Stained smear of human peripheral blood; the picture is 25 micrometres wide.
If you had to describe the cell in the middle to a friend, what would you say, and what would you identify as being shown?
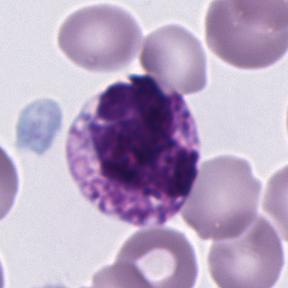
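Look first at the nucleus: it lies toward the upper and right part of the cell, with dark purple, densely clumped chromatin. The cytoplasm is pale pinkish-lilac, and coarse dark purple granules are scattered through it. This cell is a basophil.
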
